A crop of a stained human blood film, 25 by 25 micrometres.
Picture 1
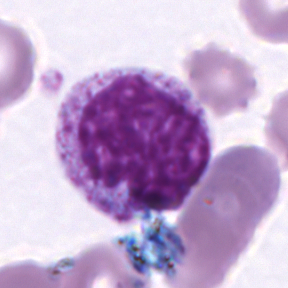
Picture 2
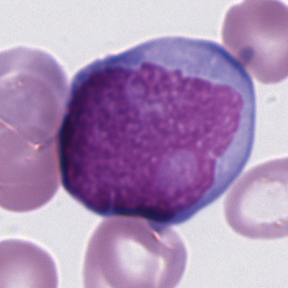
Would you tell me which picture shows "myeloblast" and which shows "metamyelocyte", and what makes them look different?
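Picture 1: metamyelocyte. Picture 2: myeloblast. Nucleolus: none visible in picture 1; in picture 2, a pale round one sits in the lower right part of the nucleus.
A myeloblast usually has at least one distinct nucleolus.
Granules: the cytoplasm in picture 1 is dotted with fine pinkish-purple granules; in picture 2 none are seen.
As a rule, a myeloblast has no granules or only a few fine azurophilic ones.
Also in picture 1: the nucleus fills most of the cell, and the cytoplasm has no vacuoles. Also in picture 2: the outline is smooth and roundish, with red cells touching it on the left, lower and upper-right sides.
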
